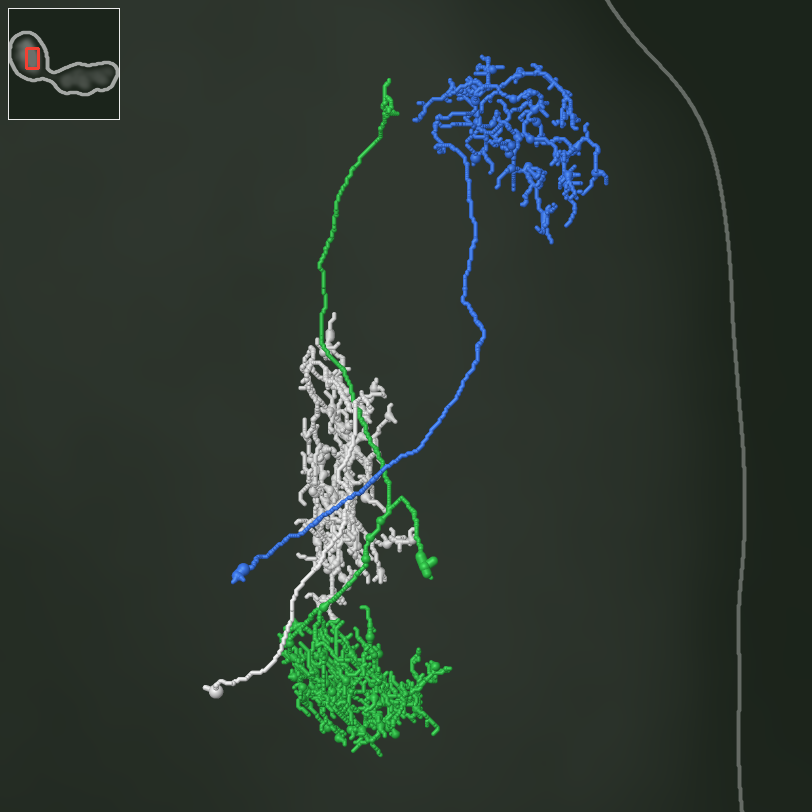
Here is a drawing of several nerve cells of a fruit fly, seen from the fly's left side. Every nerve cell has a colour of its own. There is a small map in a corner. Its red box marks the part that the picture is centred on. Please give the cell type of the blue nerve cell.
Li34b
